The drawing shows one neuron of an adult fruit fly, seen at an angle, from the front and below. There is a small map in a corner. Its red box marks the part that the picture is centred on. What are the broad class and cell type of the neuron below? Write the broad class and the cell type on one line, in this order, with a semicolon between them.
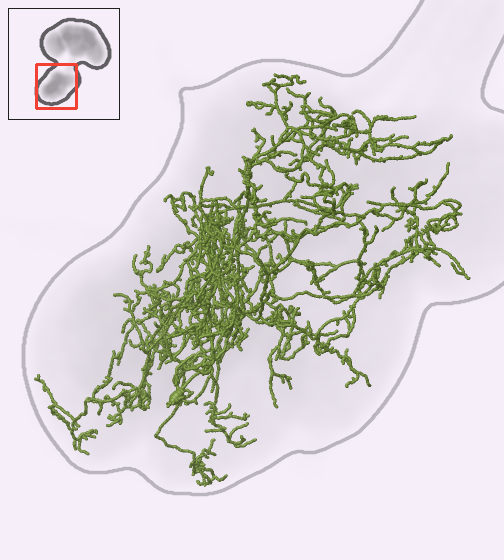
nerve-cord intrinsic neuron; INXXX045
